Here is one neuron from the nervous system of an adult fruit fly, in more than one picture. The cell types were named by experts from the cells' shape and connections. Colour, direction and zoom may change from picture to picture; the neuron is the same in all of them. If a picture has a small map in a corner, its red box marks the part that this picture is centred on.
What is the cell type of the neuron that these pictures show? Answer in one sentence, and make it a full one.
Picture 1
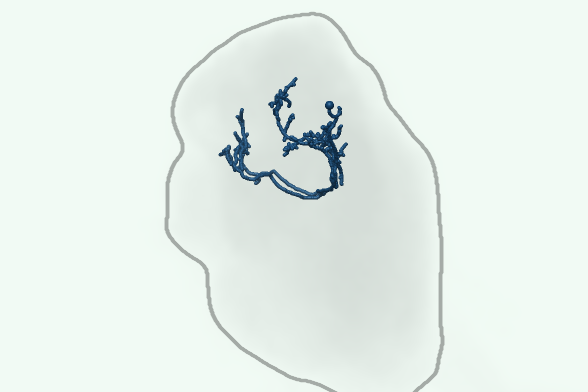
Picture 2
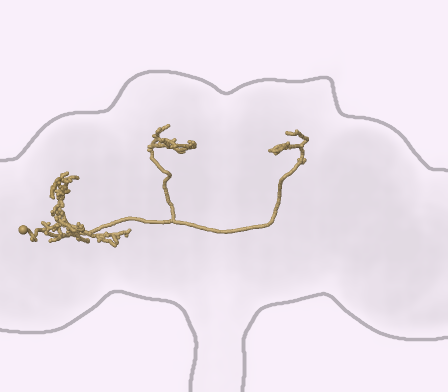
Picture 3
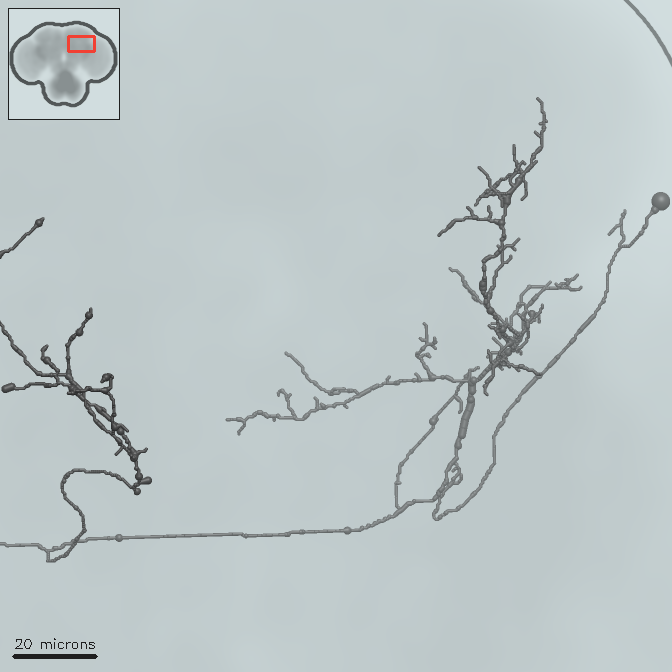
So far as cell type goes, this neuron is PLP187.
